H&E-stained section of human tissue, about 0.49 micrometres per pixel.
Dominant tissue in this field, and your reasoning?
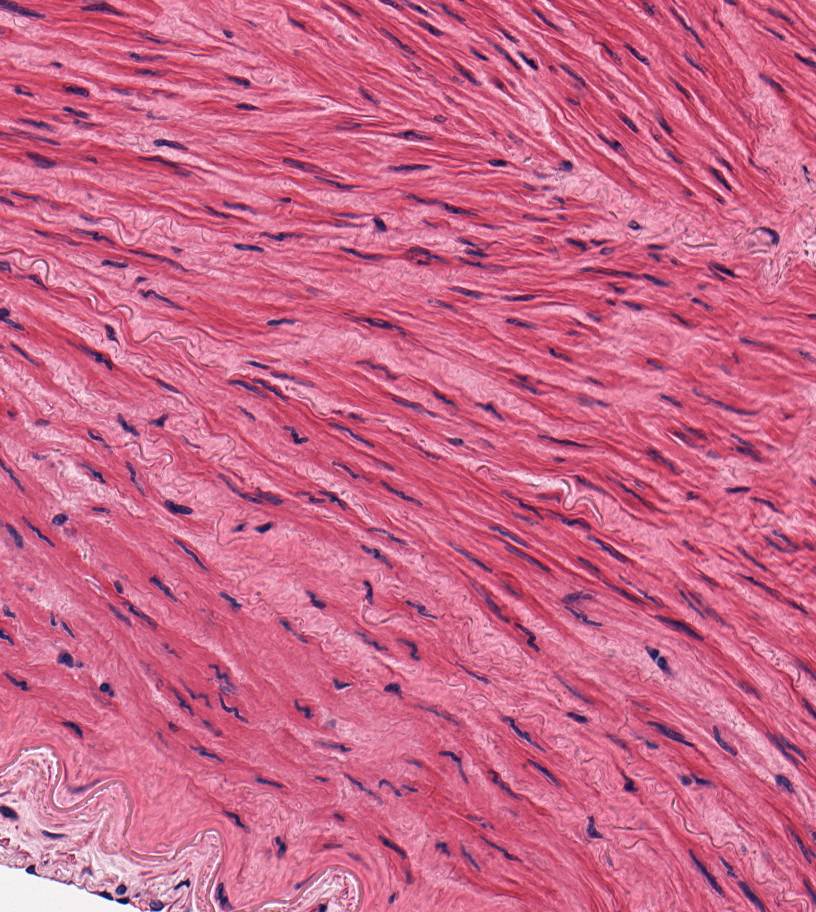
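Tunica media of an artery. Parallel bundles of elongated cells run diagonally, mostly upper left to lower right. Cytoplasm strongly eosinophilic, deep pink-red; nuclei dark purple, elongated, spindle-shaped, aligned along the fibres.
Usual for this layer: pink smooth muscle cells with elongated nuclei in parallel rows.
Thin, paler pink, wavy strands run between the red bundles.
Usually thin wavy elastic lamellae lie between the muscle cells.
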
